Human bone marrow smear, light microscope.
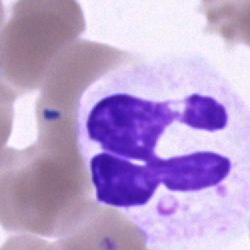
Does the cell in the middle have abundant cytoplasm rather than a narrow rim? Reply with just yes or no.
Yes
